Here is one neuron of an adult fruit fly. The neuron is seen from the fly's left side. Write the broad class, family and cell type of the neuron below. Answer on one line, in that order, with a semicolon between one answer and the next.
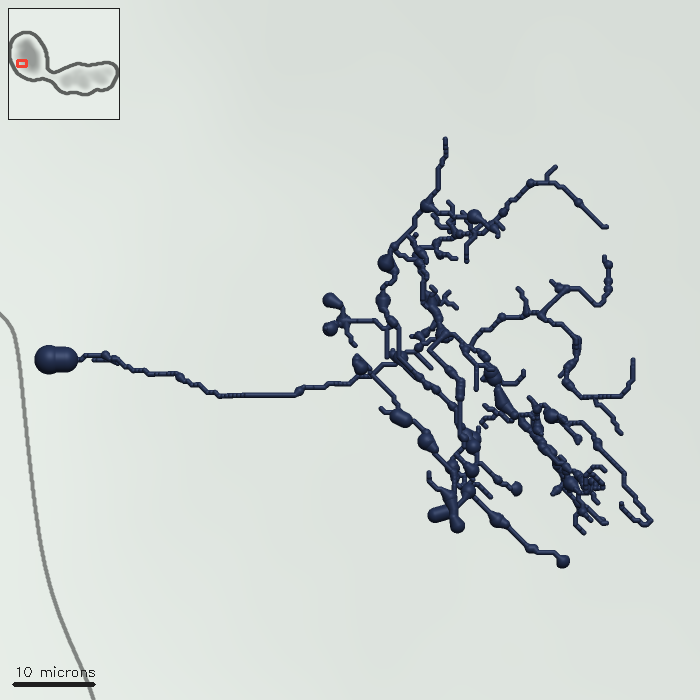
central-brain intrinsic neuron; hemilineage TRdl_b; GNG279_b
